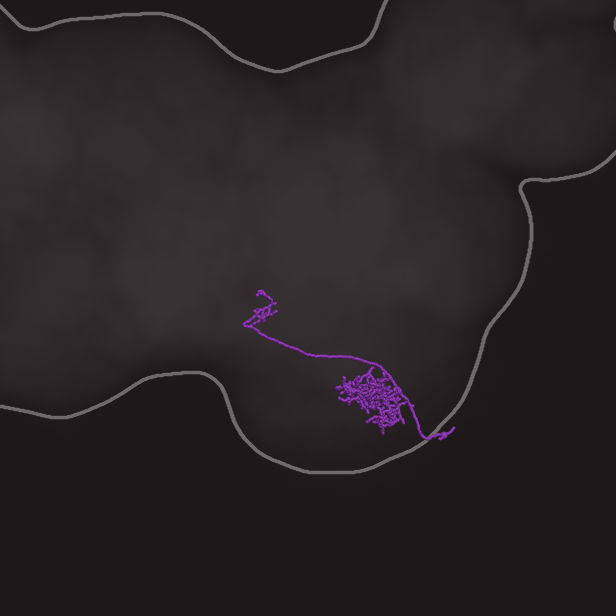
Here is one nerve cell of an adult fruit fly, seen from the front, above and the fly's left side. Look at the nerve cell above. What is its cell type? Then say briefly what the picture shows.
It is of cell type Tm26. Its broad class is optic-lobe intrinsic neuron. The cell body can be seen at the lower right of the picture. In this view it is wider than it is tall.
